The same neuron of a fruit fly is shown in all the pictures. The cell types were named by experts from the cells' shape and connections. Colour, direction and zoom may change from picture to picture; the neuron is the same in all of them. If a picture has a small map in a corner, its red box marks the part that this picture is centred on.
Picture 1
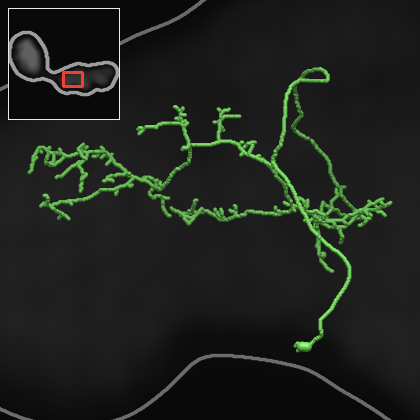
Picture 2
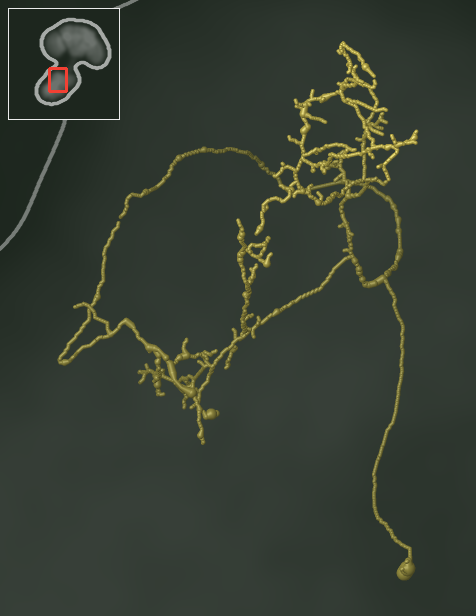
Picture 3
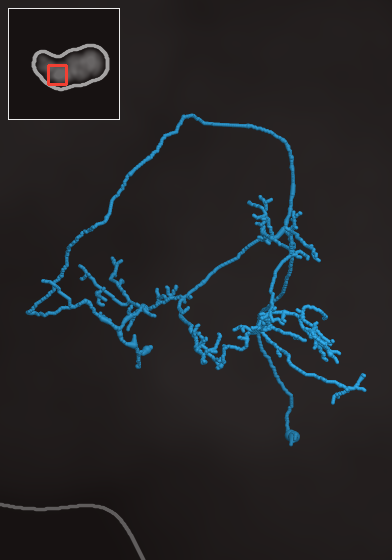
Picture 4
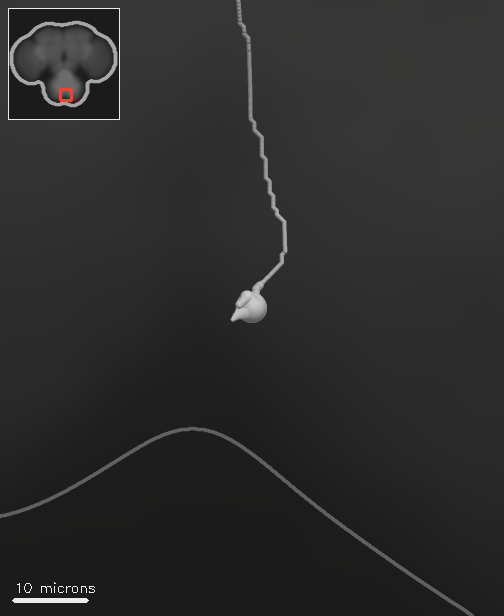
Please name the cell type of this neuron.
IN02A034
